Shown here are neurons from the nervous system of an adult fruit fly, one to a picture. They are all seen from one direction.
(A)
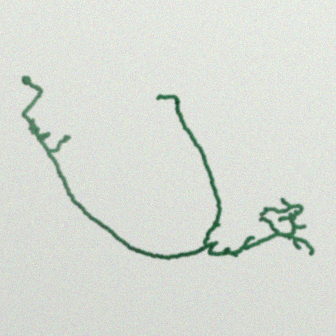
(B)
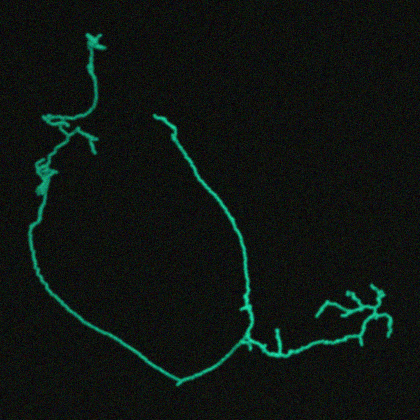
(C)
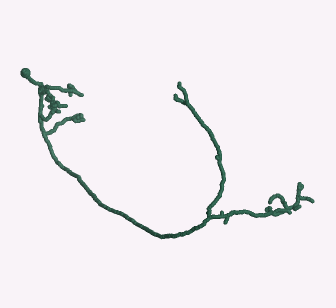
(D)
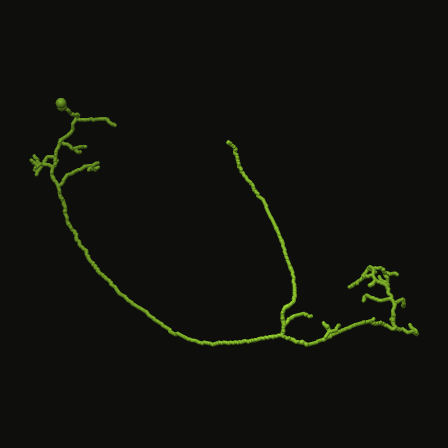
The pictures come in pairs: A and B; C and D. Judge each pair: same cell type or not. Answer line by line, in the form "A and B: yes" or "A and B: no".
A and B: no
C and D: no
